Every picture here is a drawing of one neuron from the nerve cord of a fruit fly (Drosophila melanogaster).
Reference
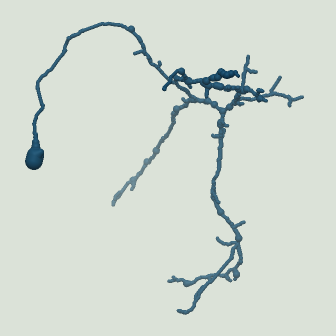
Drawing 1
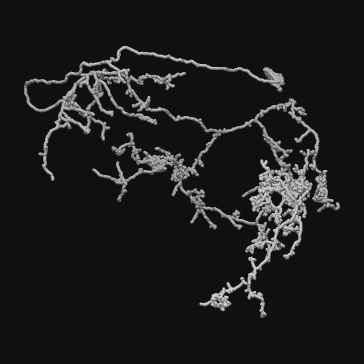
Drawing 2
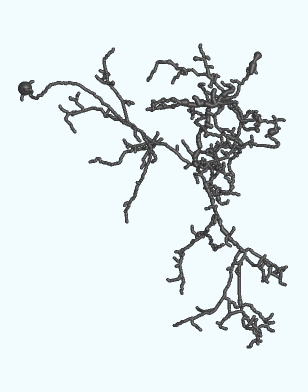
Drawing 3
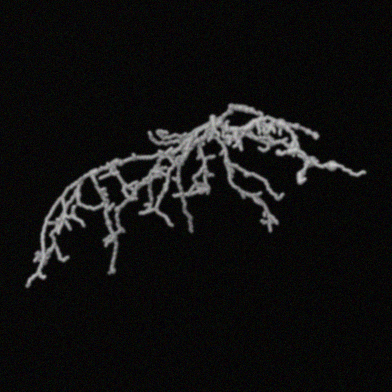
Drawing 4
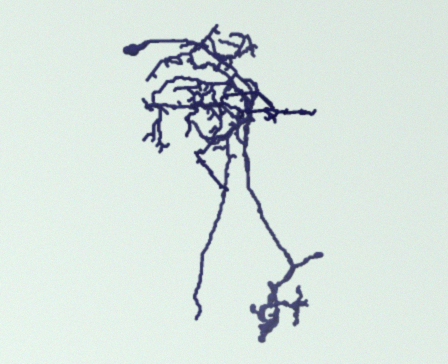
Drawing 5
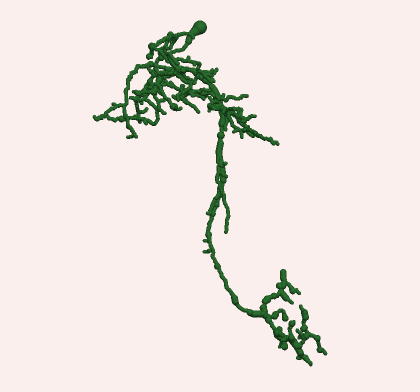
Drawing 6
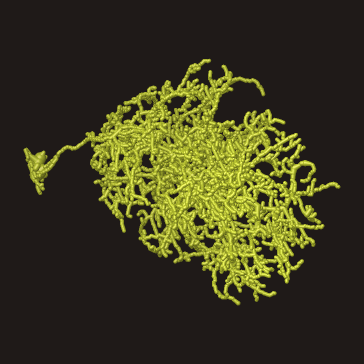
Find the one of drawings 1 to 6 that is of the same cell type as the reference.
2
